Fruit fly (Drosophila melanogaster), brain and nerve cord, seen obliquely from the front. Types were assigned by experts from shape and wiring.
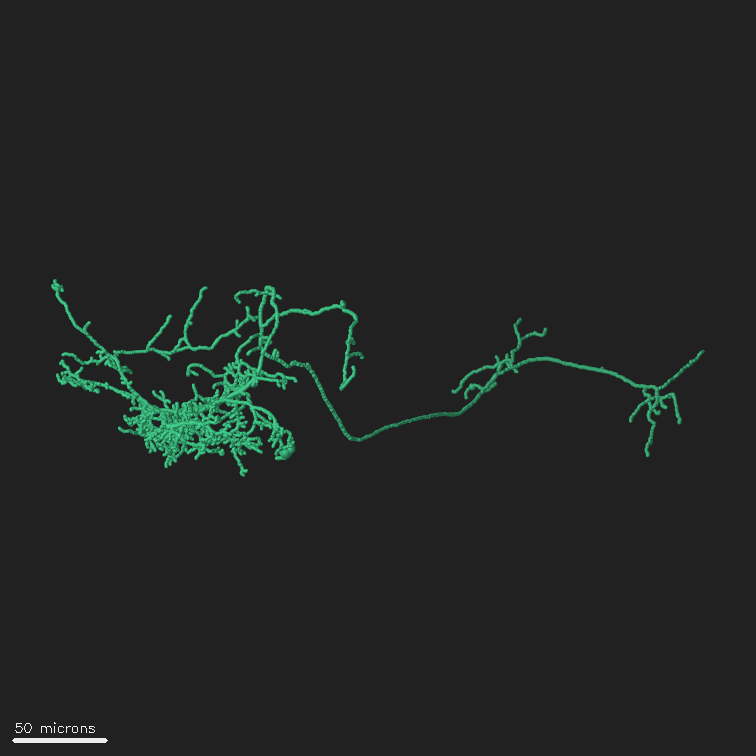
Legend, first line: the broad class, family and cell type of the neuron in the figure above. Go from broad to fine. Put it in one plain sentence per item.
A descending neuron of the DNg family, type DNg81.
